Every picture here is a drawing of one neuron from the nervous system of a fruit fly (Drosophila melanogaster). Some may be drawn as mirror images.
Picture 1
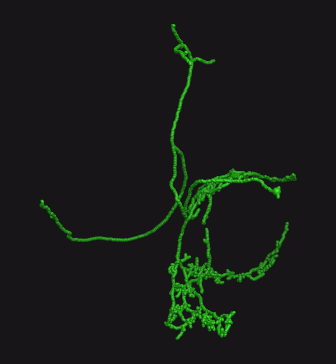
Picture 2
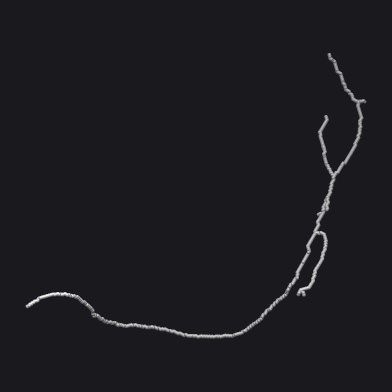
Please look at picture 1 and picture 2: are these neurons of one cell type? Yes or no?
no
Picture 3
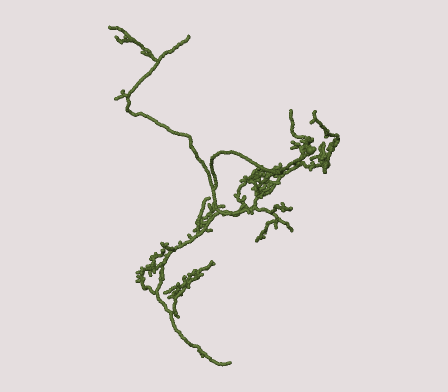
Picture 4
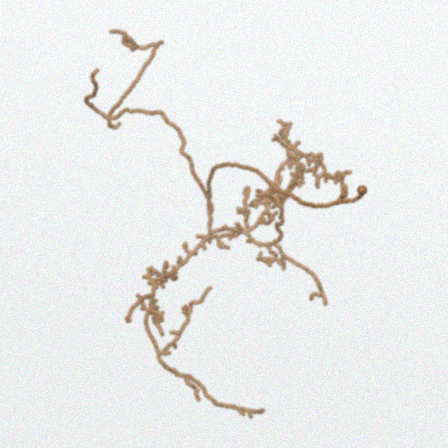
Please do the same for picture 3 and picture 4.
yes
